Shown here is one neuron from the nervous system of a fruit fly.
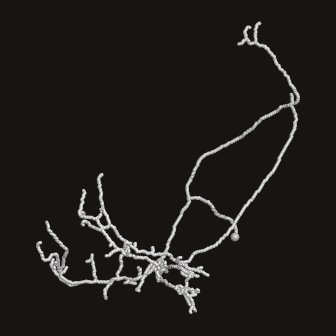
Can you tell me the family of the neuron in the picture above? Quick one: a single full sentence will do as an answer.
For this neuron, the family is hemilineage DM1_dorsal.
